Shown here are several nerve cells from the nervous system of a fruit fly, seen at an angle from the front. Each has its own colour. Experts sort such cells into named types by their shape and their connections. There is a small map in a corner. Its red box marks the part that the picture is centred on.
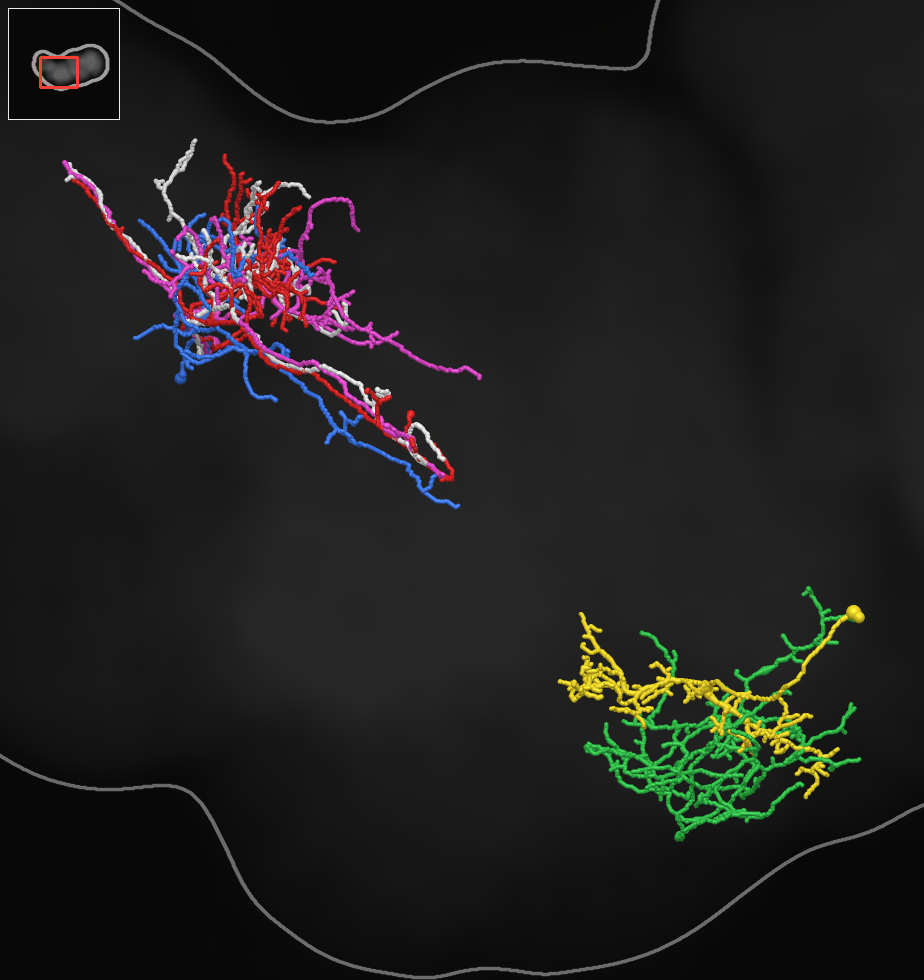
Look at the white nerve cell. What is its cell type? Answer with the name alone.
IN08B088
